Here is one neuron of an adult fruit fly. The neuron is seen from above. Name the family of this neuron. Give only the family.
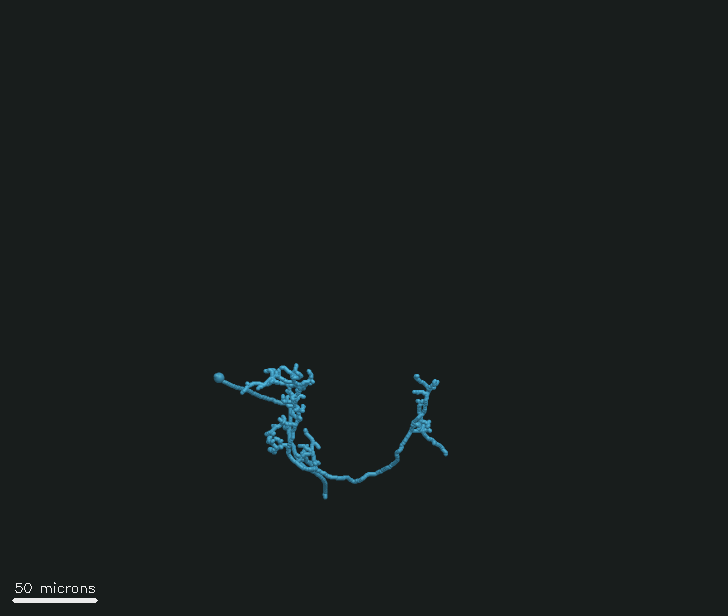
hemilineage LB6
